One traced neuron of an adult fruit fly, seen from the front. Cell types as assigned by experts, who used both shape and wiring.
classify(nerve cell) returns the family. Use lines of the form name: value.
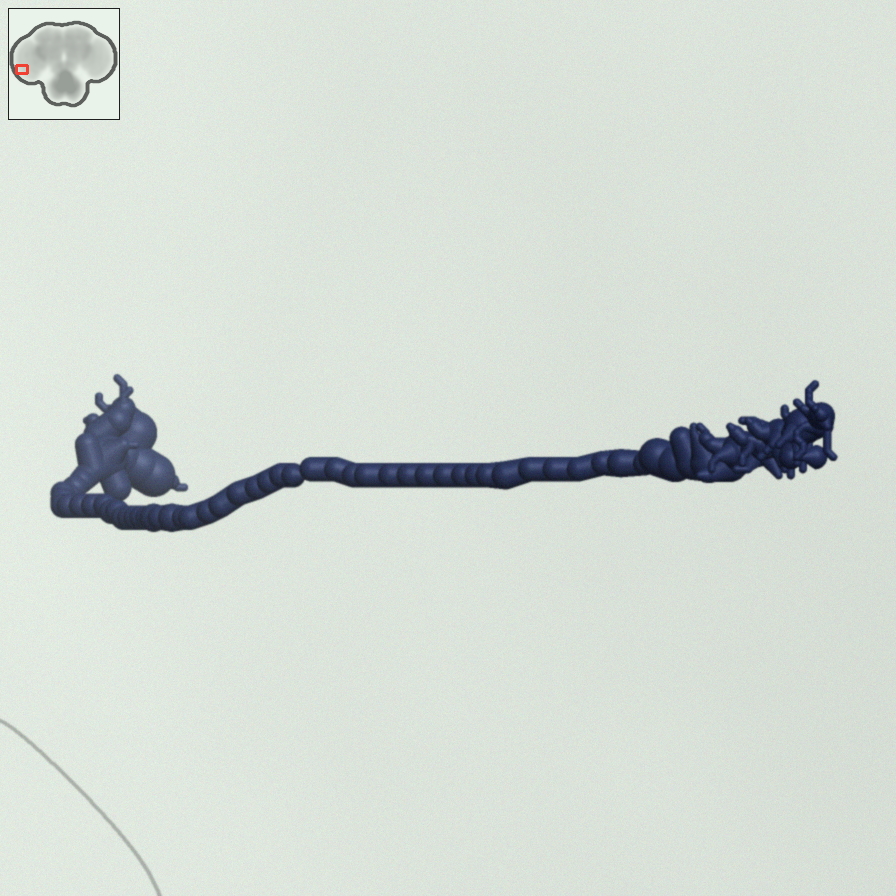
family: L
